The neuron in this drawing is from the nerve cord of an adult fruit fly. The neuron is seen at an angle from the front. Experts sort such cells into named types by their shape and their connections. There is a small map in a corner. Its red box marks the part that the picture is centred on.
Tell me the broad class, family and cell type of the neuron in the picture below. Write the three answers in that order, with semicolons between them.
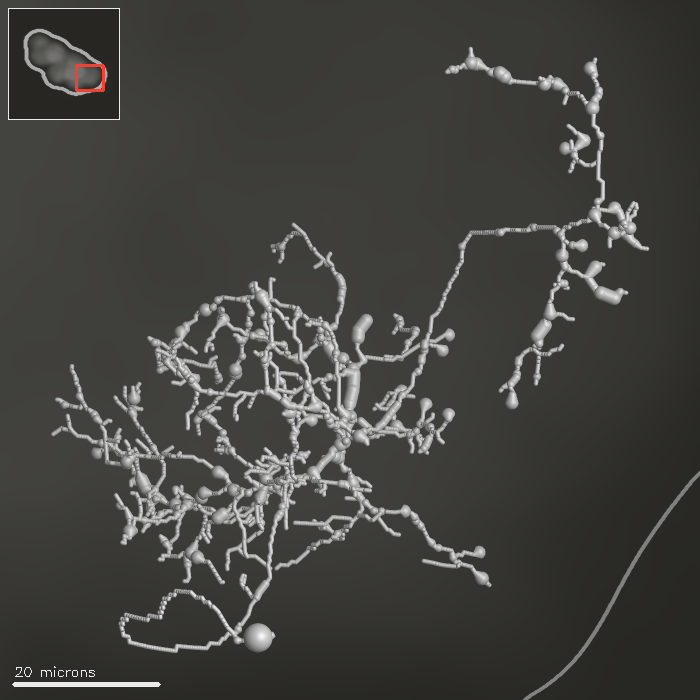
nerve-cord intrinsic neuron; hemilineage 13B; IN13B069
